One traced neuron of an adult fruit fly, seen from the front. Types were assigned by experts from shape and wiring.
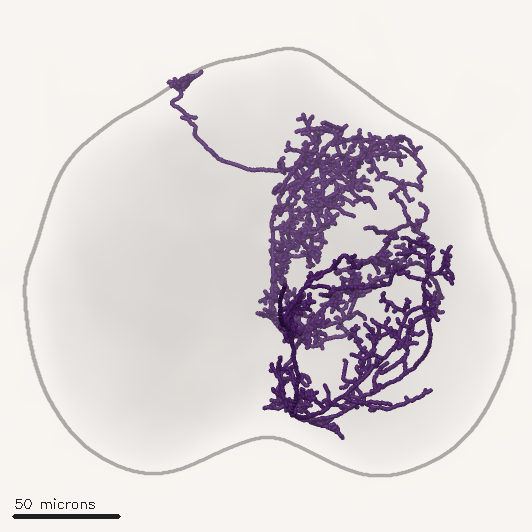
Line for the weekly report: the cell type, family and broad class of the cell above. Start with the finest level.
AN01A006; hemilineage 01A; ascending neuron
